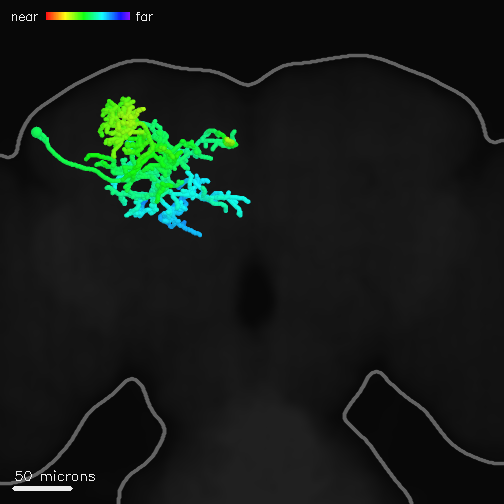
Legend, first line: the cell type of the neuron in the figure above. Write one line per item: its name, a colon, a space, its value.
cell type: CL003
